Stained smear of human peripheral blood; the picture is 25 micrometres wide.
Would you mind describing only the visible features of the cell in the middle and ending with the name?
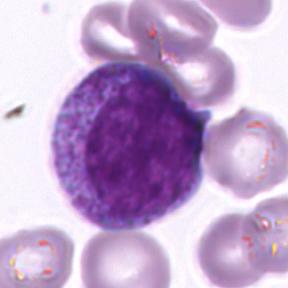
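Outline round. Nucleus off-centre, toward the right side. Chromatin dark purple, finely mottled. Cytoplasm densely stippled with fine purple granules. Cell: myelocyte.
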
